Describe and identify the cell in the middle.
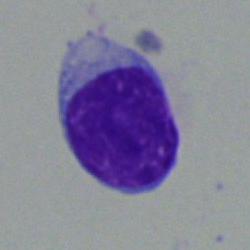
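Deep purple staining marks the nucleus, which has a few small paler spots scattered through it. Pale blue-grey cytoplasm forms a cap lying mainly above the nucleus. Along the top edge of the cell, small knob-like projections stand out. I would name it a lymphocyte.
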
